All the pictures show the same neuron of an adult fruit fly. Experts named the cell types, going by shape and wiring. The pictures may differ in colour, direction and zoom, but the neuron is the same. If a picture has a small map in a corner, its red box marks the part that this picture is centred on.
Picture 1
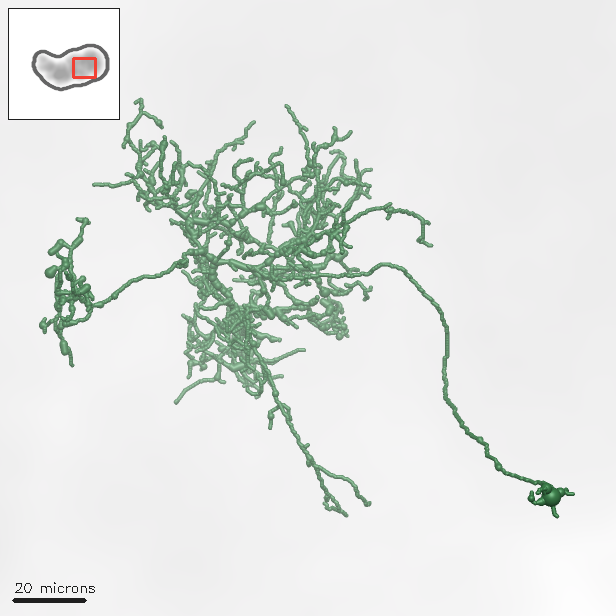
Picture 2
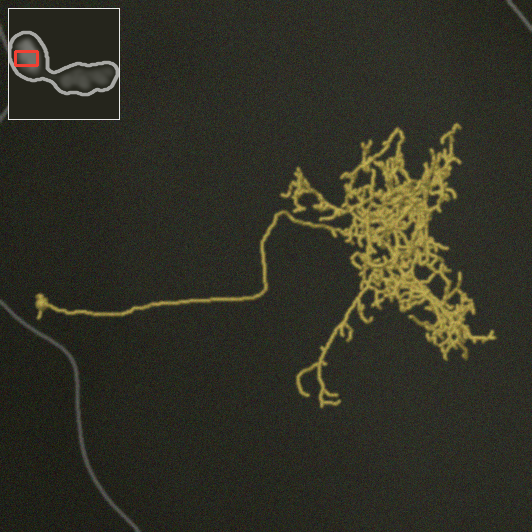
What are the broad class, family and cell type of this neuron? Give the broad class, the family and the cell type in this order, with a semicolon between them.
central-brain intrinsic neuron; hemilineage PSa1; PS090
